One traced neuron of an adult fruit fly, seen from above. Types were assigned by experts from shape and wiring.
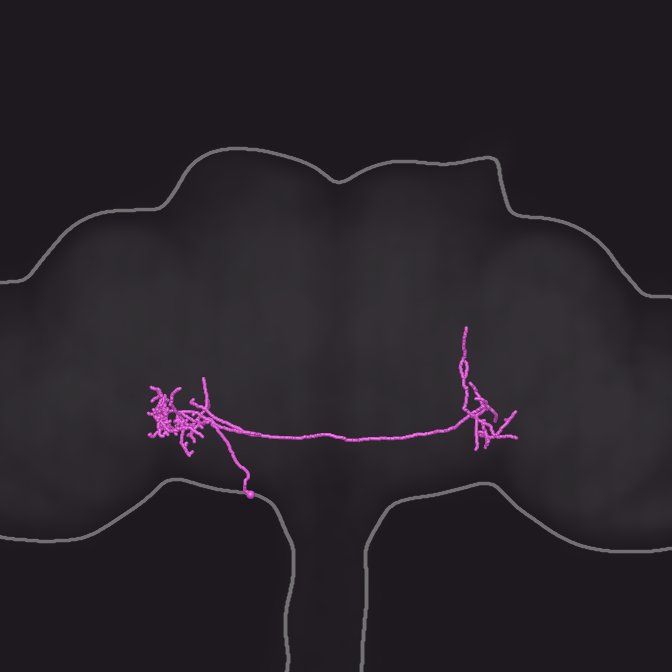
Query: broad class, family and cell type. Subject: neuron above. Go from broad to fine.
central-brain intrinsic neuron; hemilineage DM4_ventral; CB1980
